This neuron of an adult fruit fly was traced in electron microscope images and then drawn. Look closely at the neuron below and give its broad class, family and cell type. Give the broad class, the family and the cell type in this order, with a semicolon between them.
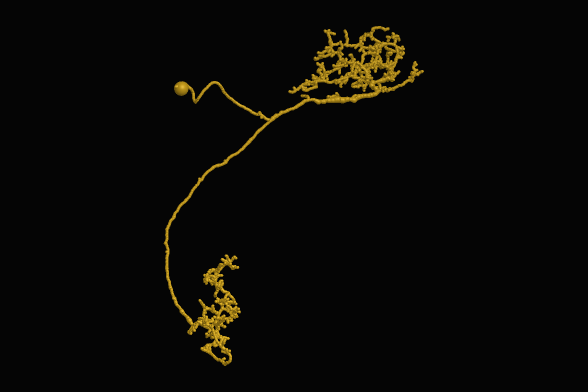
visual projection neuron; hemilineage VPNd2; LC10a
